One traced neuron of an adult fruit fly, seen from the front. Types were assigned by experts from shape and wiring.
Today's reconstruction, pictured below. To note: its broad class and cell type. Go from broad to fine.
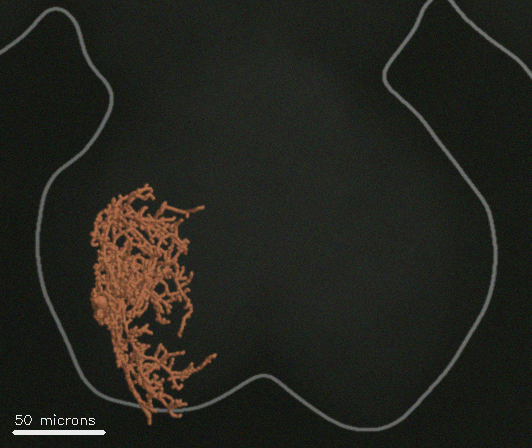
motor neuron of the nerve cord; Pleural remotor/abductor MN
